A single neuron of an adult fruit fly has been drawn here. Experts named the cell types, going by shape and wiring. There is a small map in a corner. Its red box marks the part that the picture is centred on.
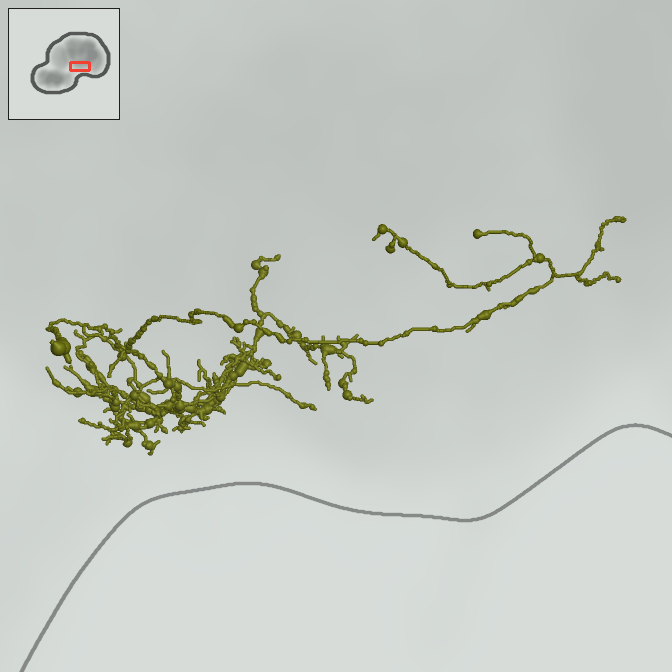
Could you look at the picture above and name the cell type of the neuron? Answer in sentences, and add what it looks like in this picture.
Its cell type is GNG429. This is a central-brain intrinsic neuron. The picture shows dozens of branch ends. As drawn here it is wider than it is tall.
